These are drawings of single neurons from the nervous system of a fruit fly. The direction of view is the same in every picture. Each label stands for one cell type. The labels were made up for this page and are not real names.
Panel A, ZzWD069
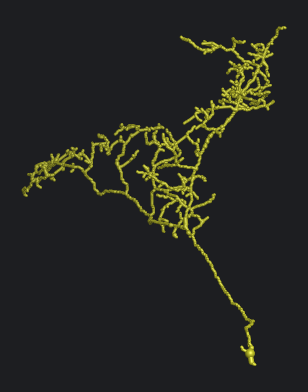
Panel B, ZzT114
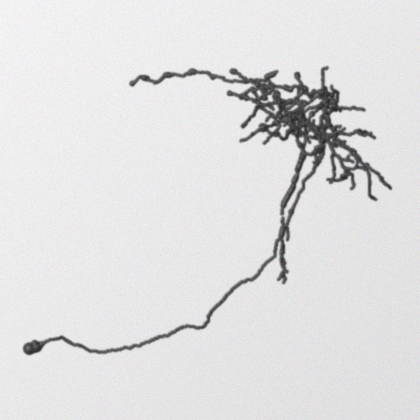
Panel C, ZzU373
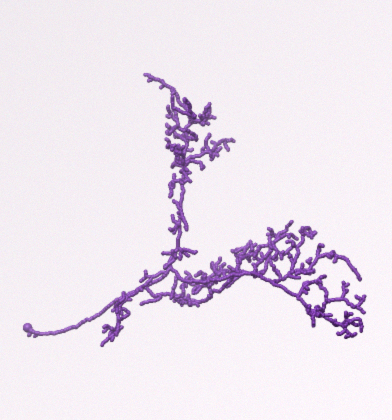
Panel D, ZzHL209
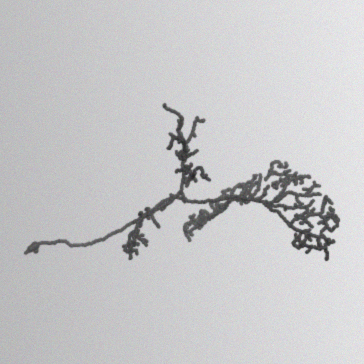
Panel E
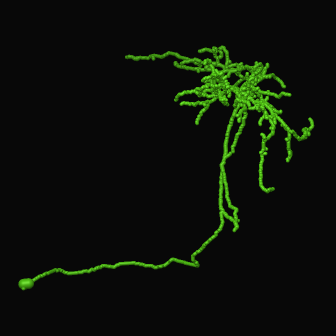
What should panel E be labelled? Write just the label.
ZzT114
